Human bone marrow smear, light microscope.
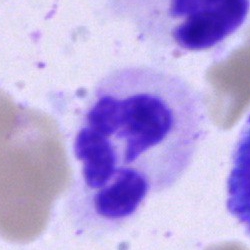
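Segmented neutrophil from a bone marrow smear, with a nucleus divided into more than two lobes joined by narrow connections. The lobes curve around a small pale central area, and their chromatin is dark purple and dense. Large orange-red granules are absent from the cytoplasm.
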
